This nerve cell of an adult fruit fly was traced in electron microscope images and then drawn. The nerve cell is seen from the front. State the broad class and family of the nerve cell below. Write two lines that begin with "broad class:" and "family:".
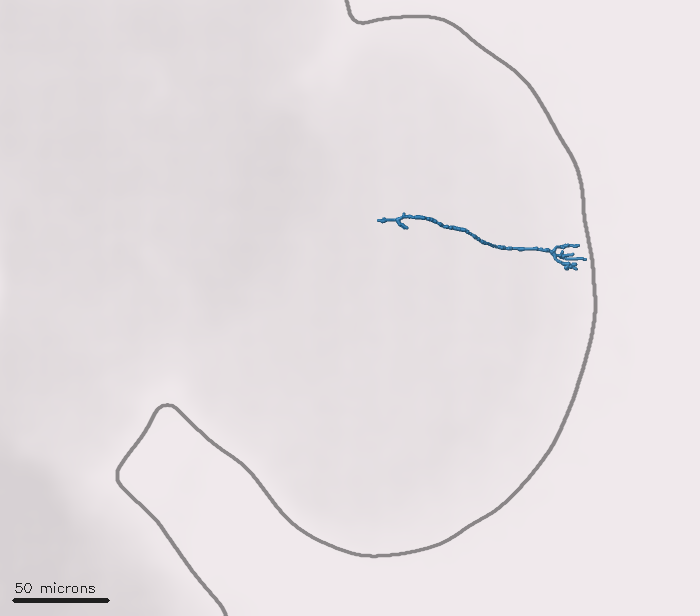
broad class: optic-lobe intrinsic neuron
family: L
